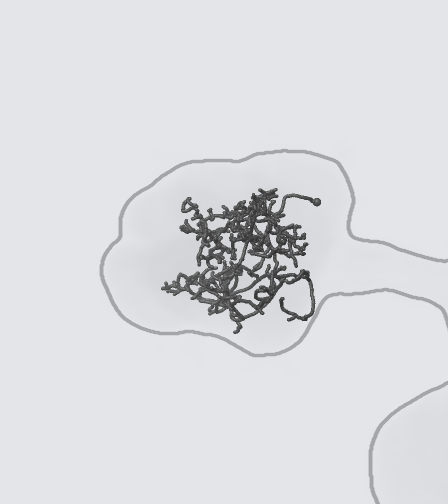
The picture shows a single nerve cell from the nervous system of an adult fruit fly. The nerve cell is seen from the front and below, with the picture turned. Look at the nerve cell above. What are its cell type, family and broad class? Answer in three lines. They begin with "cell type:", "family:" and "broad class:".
cell type: IN18B012
family: hemilineage 18B
broad class: nerve-cord intrinsic neuron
